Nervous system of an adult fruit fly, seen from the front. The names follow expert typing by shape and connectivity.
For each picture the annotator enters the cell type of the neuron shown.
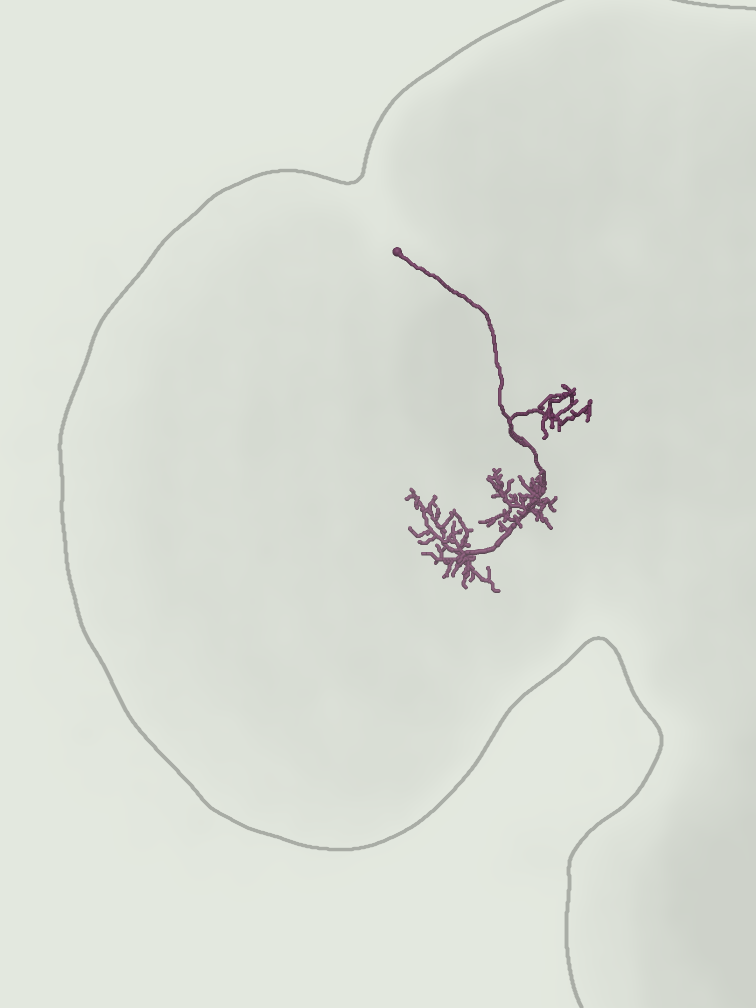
LPLC2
